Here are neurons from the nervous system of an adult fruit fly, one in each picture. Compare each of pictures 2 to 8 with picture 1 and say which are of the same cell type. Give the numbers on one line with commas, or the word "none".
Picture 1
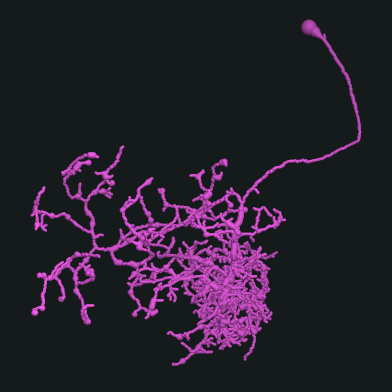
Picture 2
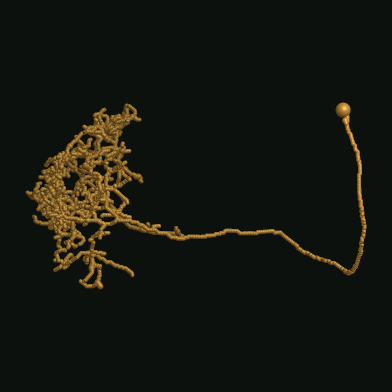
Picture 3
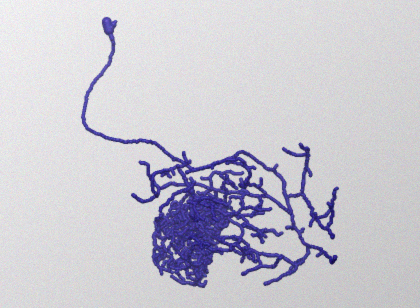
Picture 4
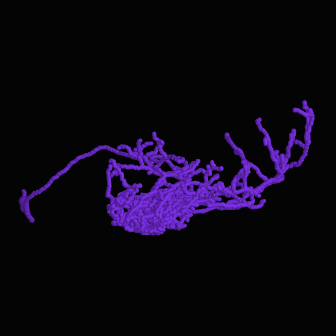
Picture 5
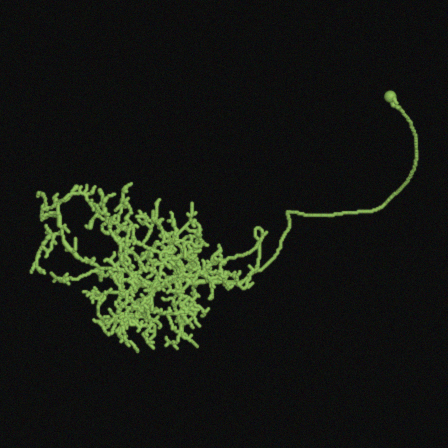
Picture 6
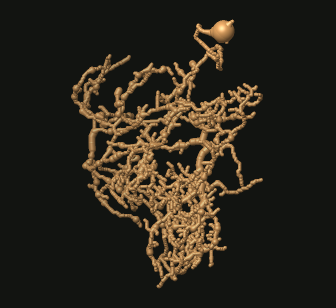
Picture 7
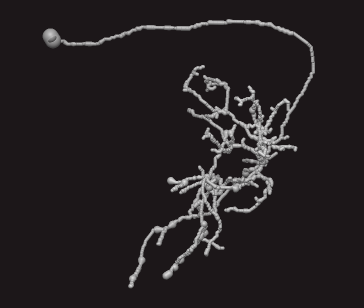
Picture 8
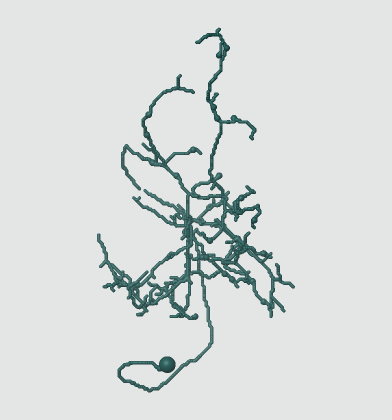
3, 4, 6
